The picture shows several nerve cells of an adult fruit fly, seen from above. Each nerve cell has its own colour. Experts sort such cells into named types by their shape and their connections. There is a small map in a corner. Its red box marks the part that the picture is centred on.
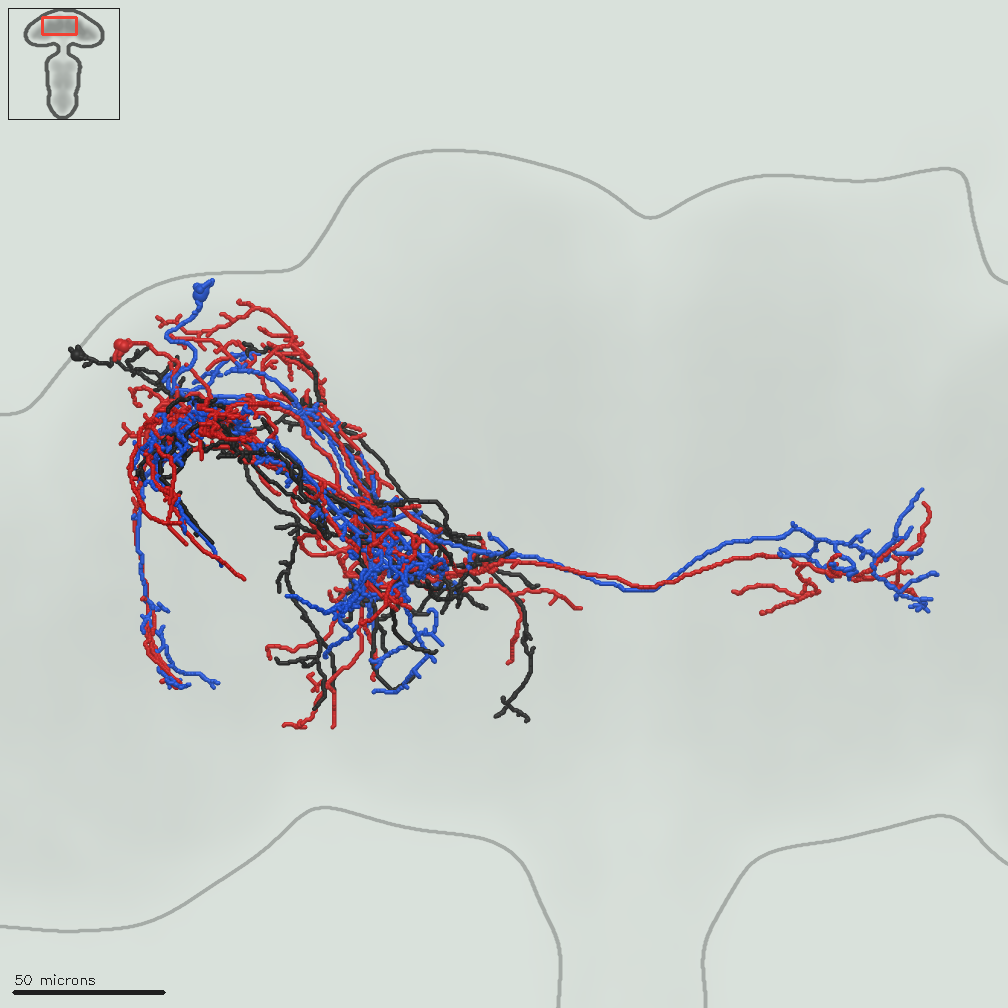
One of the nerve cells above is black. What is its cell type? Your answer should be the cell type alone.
CB3977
